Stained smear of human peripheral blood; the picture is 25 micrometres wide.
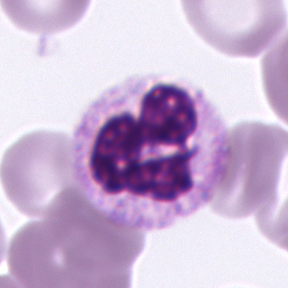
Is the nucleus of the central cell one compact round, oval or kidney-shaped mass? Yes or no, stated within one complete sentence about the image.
No, there is a nucleus split into distinct lobes in this cell.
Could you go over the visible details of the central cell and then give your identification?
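About 13 micrometres across, the cell has a nucleus occupying about 50% of its area. Its chromatin is dark purple and densely clumped. The cytoplasm is a pale pinkish-lilac, filled with fine, dust-like lilac granules, and no vacuoles are seen in it. The cell is a segmented neutrophil.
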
